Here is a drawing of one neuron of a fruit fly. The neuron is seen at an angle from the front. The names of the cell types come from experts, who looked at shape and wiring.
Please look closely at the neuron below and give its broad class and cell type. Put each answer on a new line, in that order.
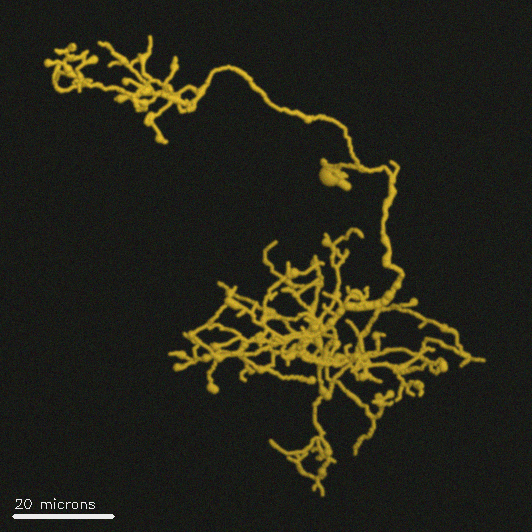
central-brain intrinsic neuron
IB022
